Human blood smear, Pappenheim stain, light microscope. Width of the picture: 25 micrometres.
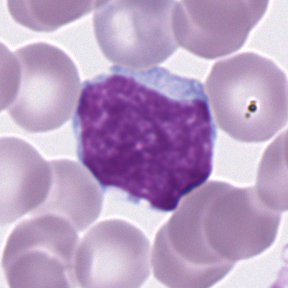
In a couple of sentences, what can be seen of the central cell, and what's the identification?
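The central cell has an angular outline, its sides flattened where red cells press against it. Its chromatin is deep purple and dense, mottled by small paler patches. The nucleus shows no nucleoli, and the cytoplasm contains no visible granules. This is a typical lymphocyte.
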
